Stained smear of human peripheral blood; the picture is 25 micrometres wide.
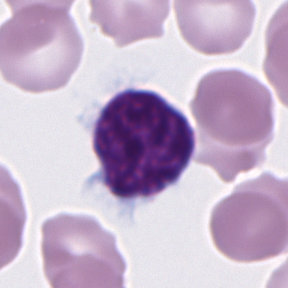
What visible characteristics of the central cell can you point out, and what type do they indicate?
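Looking first at the nucleus, I can't make out any nucleolus. What little cytoplasm shows is pale blue, and I see no granules in it. On the left side, fine hair-like projections stream from the surface. So this is a hairy cell.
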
